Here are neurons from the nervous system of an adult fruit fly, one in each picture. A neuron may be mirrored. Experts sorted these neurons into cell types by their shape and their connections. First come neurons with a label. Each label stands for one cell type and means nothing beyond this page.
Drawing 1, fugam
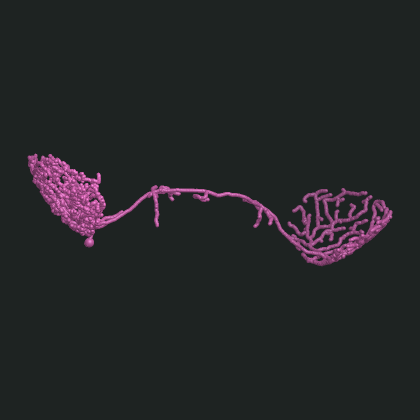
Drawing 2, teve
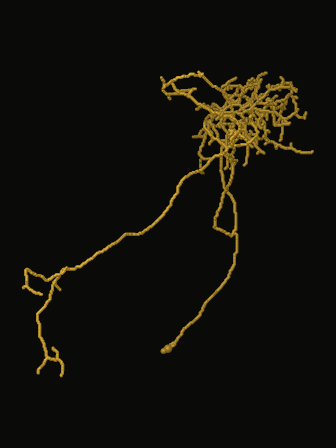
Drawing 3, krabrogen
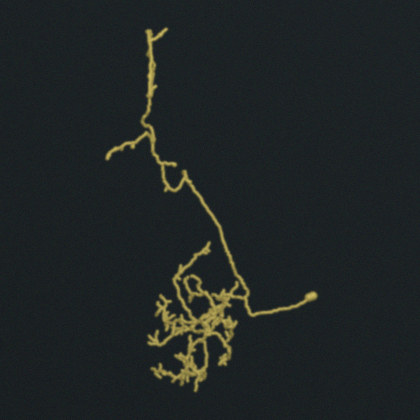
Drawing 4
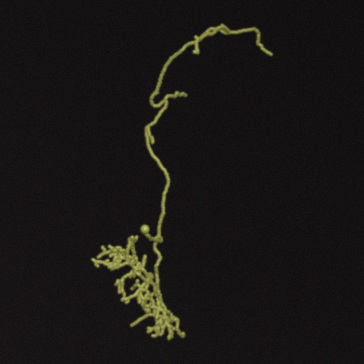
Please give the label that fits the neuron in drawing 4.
krabrogen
